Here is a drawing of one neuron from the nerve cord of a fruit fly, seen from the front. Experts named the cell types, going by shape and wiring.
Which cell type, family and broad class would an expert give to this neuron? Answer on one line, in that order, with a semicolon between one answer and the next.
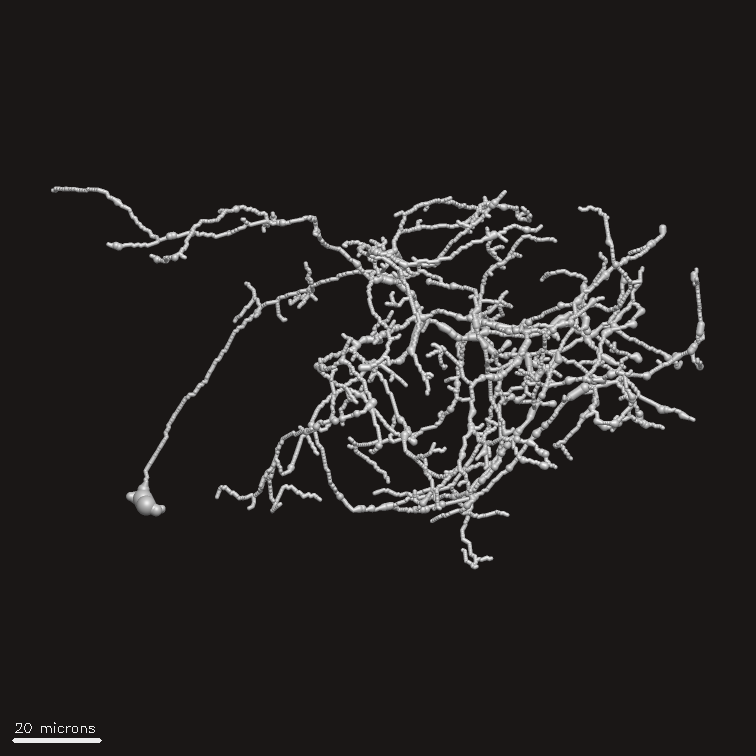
IN12B020; hemilineage 12B; nerve-cord intrinsic neuron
